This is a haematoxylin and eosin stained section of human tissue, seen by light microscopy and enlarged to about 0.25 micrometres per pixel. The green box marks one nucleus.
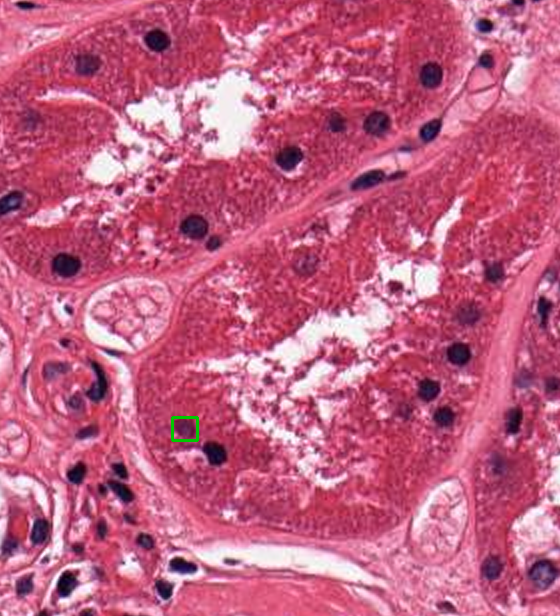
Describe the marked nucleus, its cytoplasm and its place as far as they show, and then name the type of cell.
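The nucleus is round and faintly stained, with a soft, blurred edge rather than a crisp outline. No clear cell border separates this cell from the neighbouring cells in the lining. The cell sits in the wall of a tubule, between the tubule's outer edge on the left and the ragged, pale lumen on the right. It is a proximal tubule cell.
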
